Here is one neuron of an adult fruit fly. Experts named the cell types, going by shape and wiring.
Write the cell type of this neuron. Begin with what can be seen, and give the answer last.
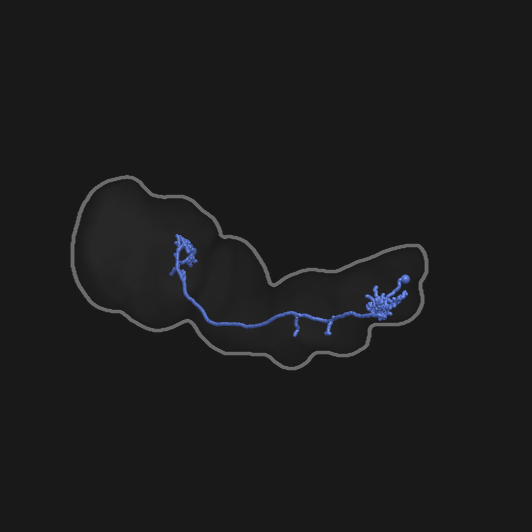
The cell body can be seen on the right of the picture. In this view it is wider than it is tall. This is an ascending neuron. It is of cell type AN04B023.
